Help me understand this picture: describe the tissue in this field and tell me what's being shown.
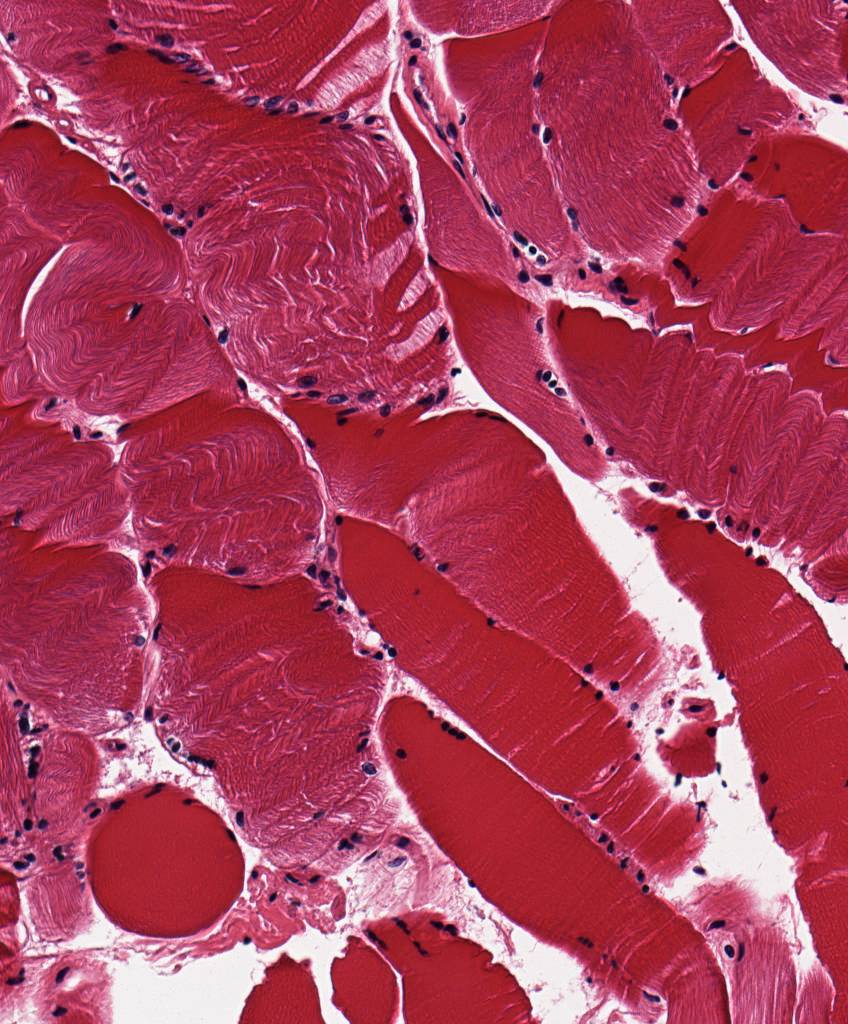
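Muscle fibres run in different directions across the field; some are cut lengthwise or obliquely, others across. Their cytoplasm stains a strong eosin red. Nuclei are small, dark and flattened, lying at the fibre edges. In the lower part of the field, several fibres are uniformly deep red with little internal texture. The tissue is skeletal muscle.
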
